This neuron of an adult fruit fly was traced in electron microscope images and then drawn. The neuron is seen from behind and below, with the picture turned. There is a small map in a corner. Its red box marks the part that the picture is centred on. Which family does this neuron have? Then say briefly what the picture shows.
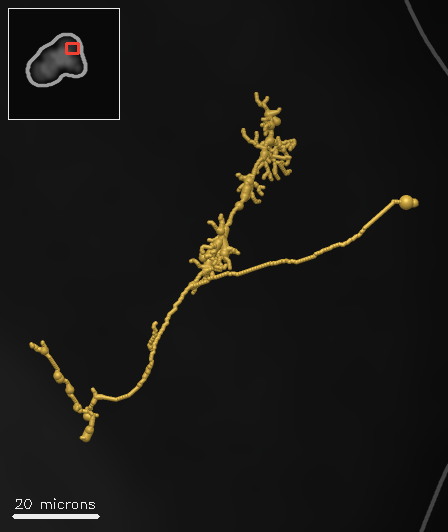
The family is T. Its broad class is optic-lobe intrinsic neuron. Its cell body lies on the right of the picture. From left to right in the picture it spans about 95 microns. Dozens of branch ends can be seen.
